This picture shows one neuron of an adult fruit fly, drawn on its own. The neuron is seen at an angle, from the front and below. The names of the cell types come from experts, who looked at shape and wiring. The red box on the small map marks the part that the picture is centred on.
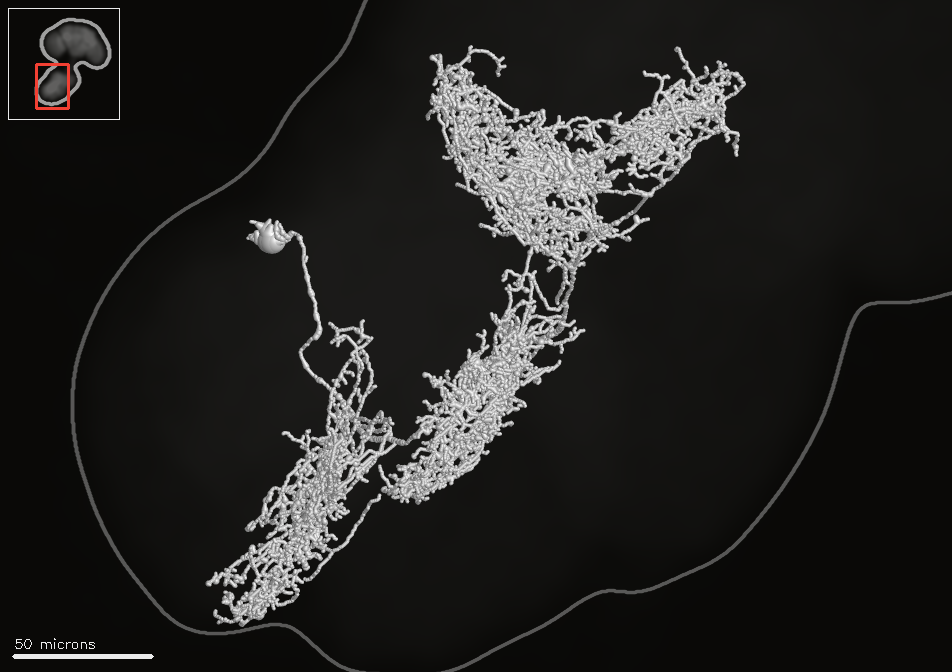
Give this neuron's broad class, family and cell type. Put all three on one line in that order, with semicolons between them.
nerve-cord intrinsic neuron; hemilineage 01B; IN01B001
